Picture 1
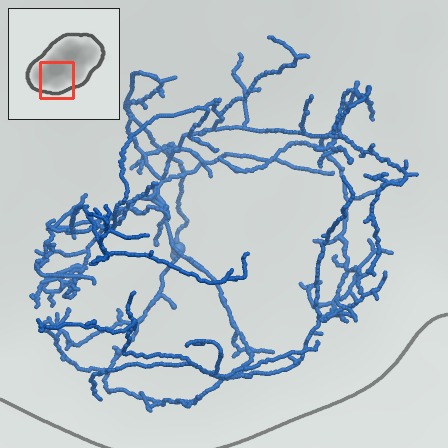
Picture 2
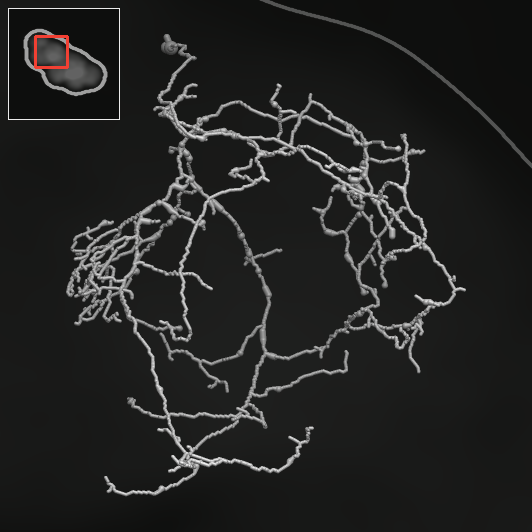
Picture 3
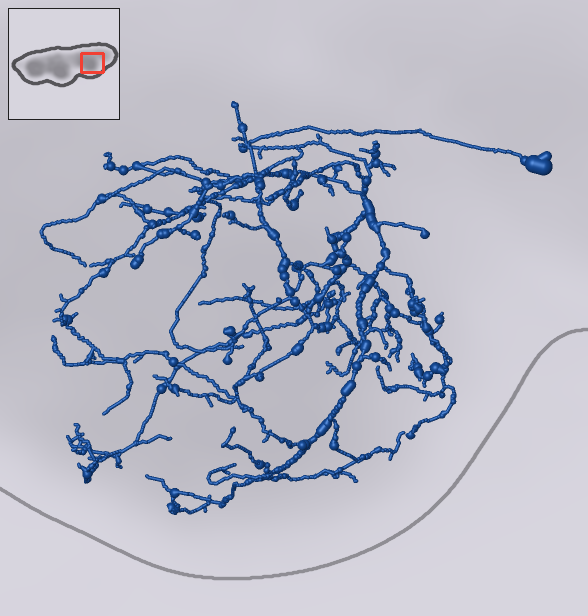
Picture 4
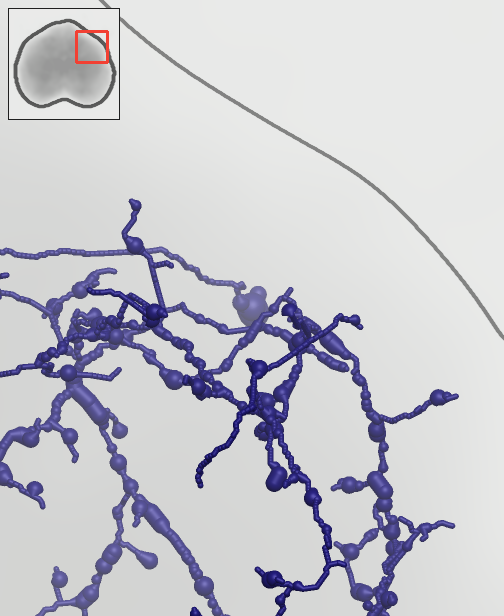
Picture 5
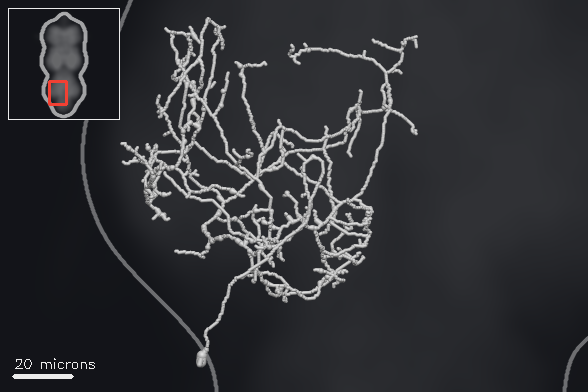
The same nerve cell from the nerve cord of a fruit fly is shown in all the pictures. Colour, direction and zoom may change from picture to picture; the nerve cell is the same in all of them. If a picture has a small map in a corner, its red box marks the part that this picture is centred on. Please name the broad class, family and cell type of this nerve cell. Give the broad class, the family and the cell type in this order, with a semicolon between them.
nerve-cord intrinsic neuron; hemilineage 03A; IN03A068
